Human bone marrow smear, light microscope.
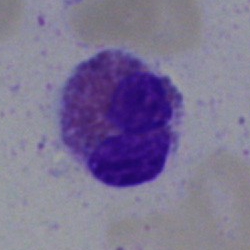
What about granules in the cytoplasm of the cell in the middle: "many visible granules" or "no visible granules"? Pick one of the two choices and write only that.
Many visible granules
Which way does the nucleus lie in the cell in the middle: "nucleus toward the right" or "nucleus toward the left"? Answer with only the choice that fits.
Nucleus toward the right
